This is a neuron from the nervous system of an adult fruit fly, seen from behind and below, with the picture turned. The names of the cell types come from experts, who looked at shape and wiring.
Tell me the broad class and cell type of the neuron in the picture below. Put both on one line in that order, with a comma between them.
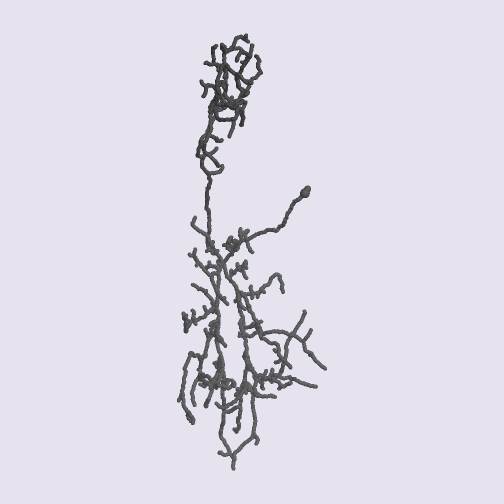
nerve-cord intrinsic neuron, INXXX337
